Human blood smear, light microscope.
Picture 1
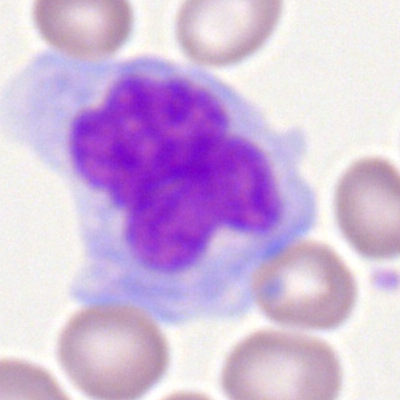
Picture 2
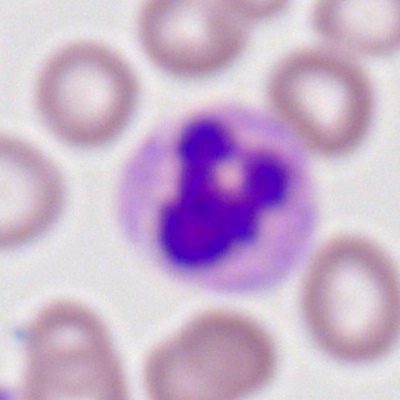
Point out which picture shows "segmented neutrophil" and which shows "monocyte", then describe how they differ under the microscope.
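Picture 1 is a monocyte; picture 2 is a segmented neutrophil. The monocyte's nucleus is irregularly lobed and folded, its edge marked by several indentations.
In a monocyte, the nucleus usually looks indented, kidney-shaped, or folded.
Its chromatin is mottled, with paler patches among darker purple areas, whereas the segmented neutrophil's chromatin is dense and dark purple, with no nucleoli to be seen. Both cells have plenty of cytoplasm: in the monocyte it is abundant and surrounds the nucleus on all sides, and in the segmented neutrophil it forms a wide rim. The colour differs, pale greyish-blue in the monocyte and pale pinkish-lilac in the segmented neutrophil.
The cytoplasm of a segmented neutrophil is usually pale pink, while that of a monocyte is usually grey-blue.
No distinct granules appear in the monocyte's cytoplasm, and the segmented neutrophil shows no coarse orange-red granules. The segmented neutrophil has a round, smooth outline, and a red cell touches the lower right edge of the monocyte.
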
